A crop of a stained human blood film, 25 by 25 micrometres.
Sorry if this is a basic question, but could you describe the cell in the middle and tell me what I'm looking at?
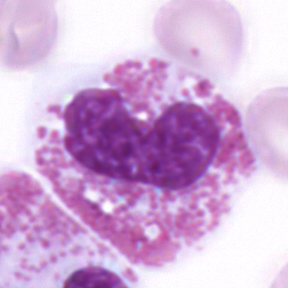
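The nucleus is divided into two lobes. Its chromatin is dense and stains dark purple. The granules in the cytoplasm are much the same size throughout. The edge of the cell is poorly defined, with granules lying loosely scattered along it. It is an eosinophil.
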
